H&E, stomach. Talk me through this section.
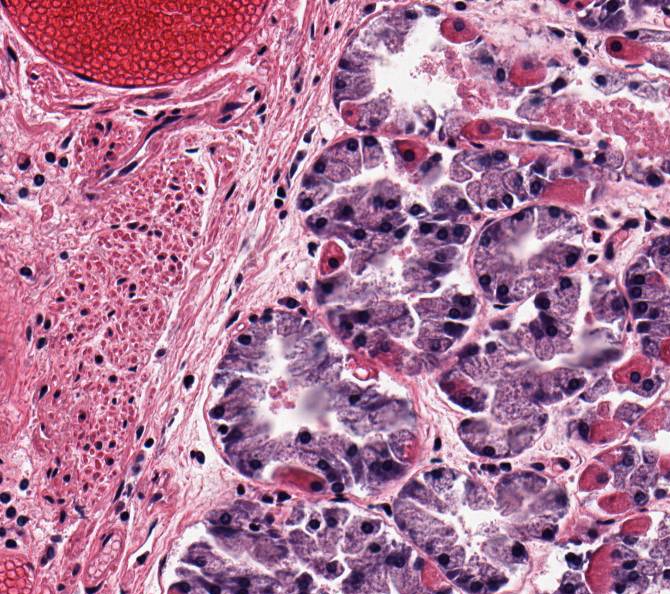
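Closely packed glands fill the right two-thirds, fibrous and fibre-bundle tissue the left third. Cut across, each gland is a rounded cell cluster around a small, irregular central lumen. Most gland cells show granular purple cytoplasm with a dark round nucleus toward the base. A band of pink fibrous connective tissue with elongated dark nuclei, running from top centre to lower left, separates the fibre bundle from the glands.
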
